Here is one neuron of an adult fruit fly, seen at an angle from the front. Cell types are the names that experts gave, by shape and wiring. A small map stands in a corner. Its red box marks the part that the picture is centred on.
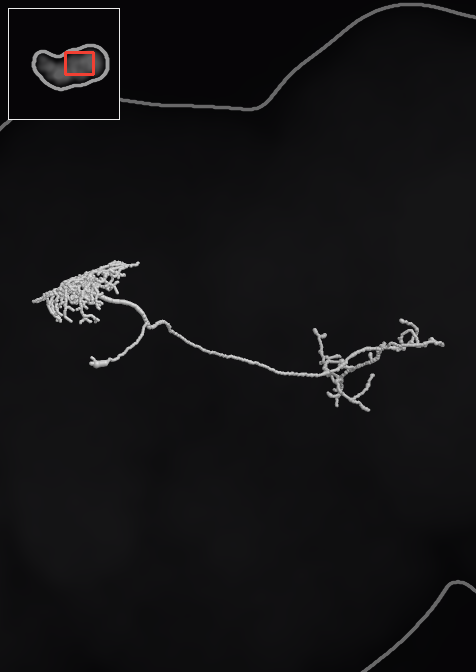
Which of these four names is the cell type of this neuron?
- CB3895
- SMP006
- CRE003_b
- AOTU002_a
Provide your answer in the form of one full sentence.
This neuron is assigned to the cell type AOTU002_a.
